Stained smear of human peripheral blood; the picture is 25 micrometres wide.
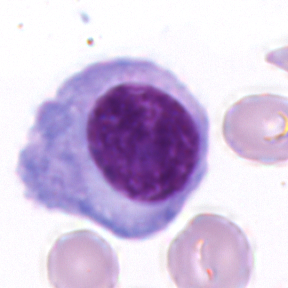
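Plasma cell at the centre of a stained peripheral blood smear. First, the left edge: ragged, with small blunt bulges. Next, the nucleus: round to oval, without indentation, set off-centre toward the right. Last, the cytoplasm: no granules.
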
